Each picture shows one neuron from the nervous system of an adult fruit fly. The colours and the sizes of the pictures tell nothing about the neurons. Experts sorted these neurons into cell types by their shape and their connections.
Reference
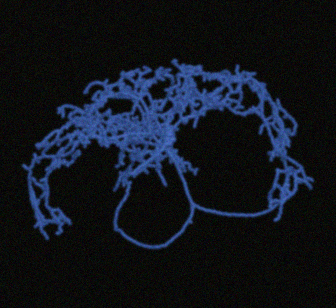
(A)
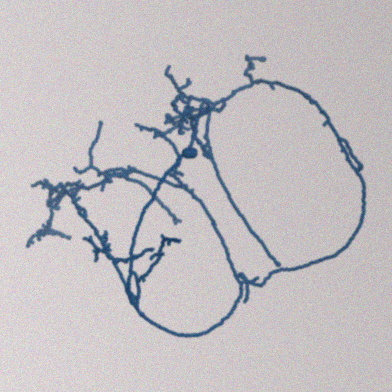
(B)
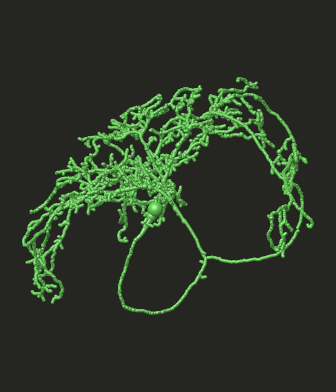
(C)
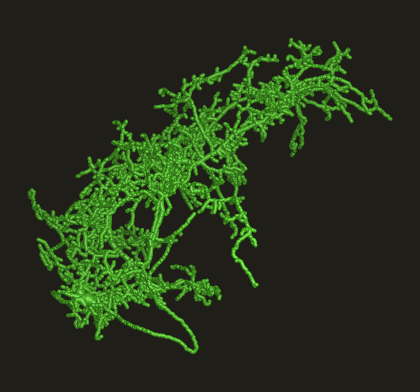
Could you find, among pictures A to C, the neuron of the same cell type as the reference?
B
